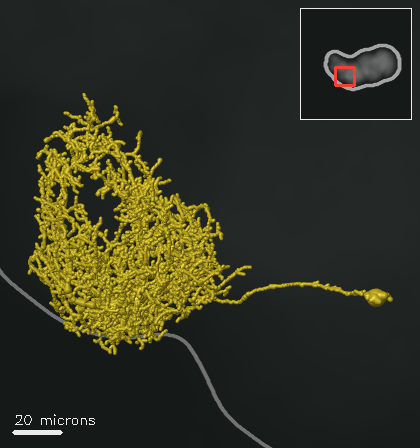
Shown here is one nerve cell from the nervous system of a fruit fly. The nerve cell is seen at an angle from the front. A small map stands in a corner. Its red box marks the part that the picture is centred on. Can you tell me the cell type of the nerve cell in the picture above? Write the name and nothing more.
IN13B004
